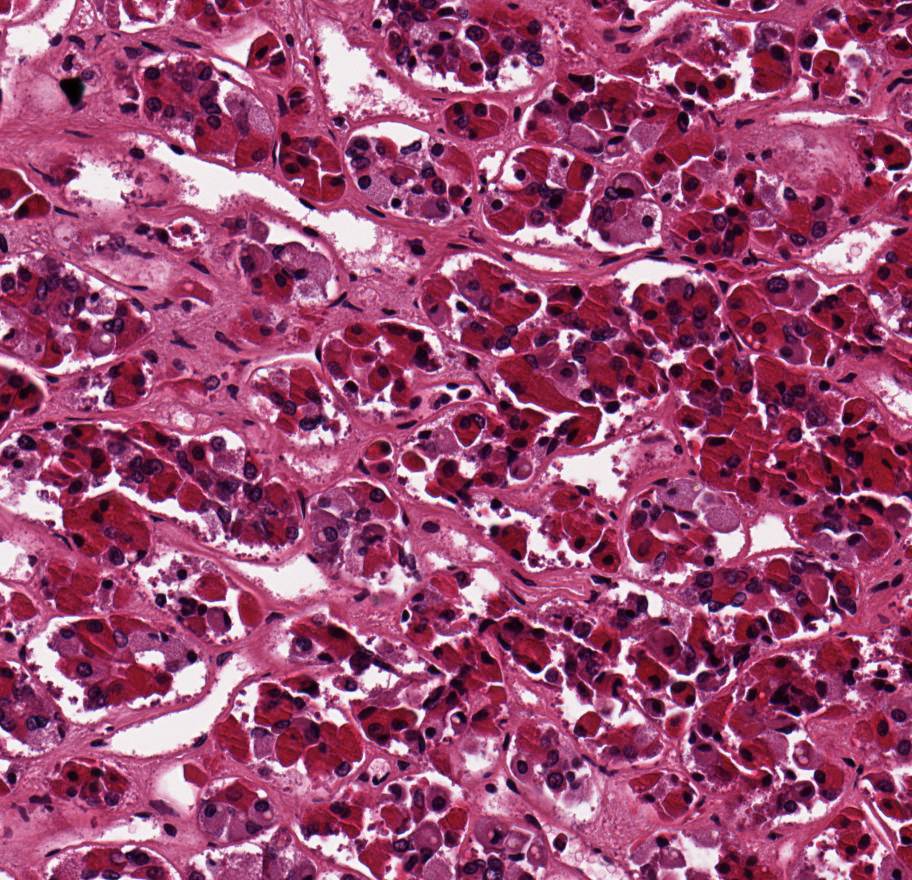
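Pituitary, haematoxylin and eosin. Cells in nests and short cords across the whole field, separated by thin septa. Most cells polygonal, cytoplasm intensely eosinophilic, deep red. Septa: thin pink fibrous strands with elongated spindle-shaped nuclei. No follicles containing colloid and no glandular lumens present.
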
